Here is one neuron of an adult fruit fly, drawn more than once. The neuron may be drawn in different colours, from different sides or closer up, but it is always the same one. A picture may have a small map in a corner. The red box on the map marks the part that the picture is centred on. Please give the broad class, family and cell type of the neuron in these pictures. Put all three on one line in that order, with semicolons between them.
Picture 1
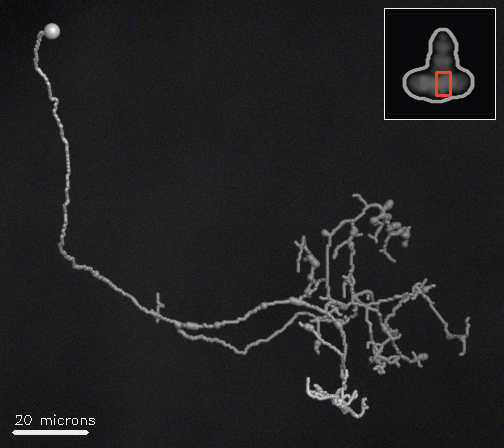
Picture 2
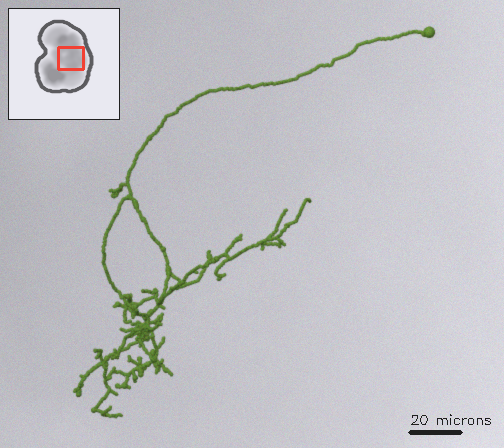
central-brain intrinsic neuron; hemilineage DM1_antero_ventral; WED096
